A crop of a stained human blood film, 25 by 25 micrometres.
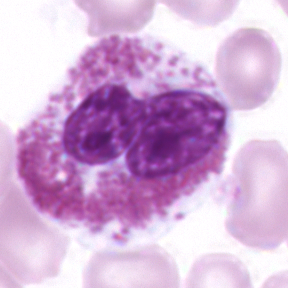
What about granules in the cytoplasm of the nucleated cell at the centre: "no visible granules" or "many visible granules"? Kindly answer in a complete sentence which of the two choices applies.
Its cytoplasm contains many granules that can be seen.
